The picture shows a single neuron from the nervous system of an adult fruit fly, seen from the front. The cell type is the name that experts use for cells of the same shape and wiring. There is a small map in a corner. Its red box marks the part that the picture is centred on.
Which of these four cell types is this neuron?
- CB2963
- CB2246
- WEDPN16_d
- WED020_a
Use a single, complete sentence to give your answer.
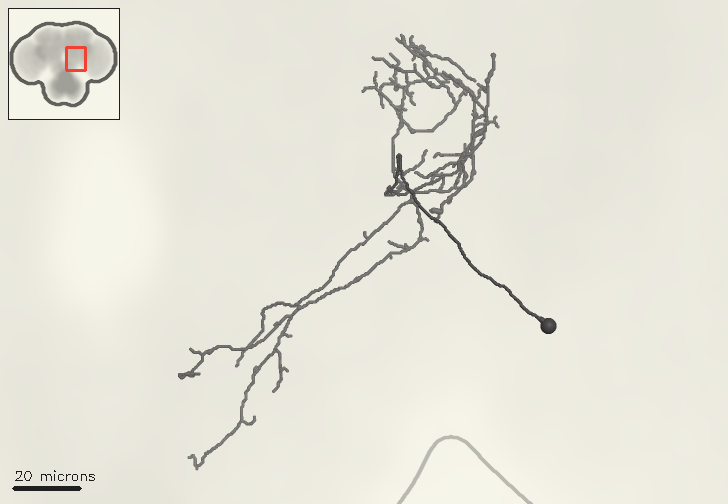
Cell type CB2246 is what this neuron is.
